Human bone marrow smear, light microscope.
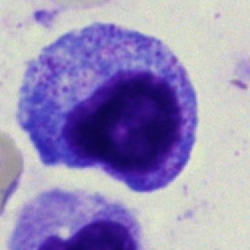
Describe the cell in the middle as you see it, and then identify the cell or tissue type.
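Look first at the nucleus: its chromatin is deep purple and dense. Now the cytoplasm. There is plenty of it, widest on the upper left side of the nucleus, with a blue to lilac background colour. Fine reddish-purple granules are scattered all through it. This cell is a promyelocyte.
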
